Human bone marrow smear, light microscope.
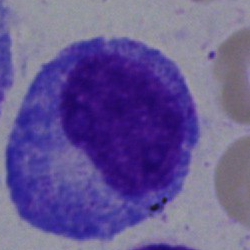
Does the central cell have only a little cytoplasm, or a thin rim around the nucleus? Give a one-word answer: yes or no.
No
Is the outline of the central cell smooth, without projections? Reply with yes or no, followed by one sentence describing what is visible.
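No. The cell outline is roughly round with a finely ragged edge.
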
